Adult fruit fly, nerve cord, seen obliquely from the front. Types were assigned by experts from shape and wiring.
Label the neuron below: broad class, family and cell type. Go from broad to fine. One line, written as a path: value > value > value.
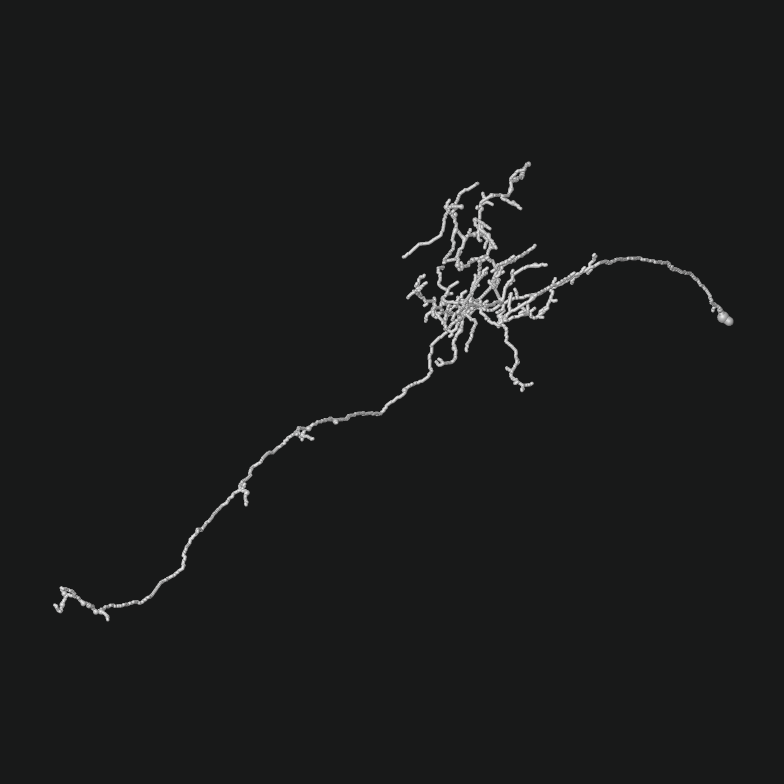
nerve-cord intrinsic neuron > hemilineage 05B > IN05B084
